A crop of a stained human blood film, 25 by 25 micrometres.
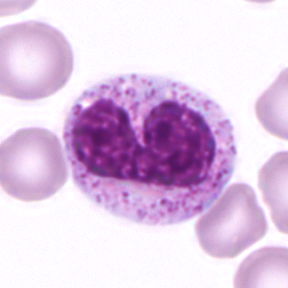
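Band neutrophil, the nucleated cell at the centre. As far as I can tell, its outline is smooth, a rounded oval. From the upper edge, a notch between the two lobes cuts into the nucleus. The chromatin looks dark purple and coarsely clumped, and many small reddish granules lie scattered through the cytoplasm.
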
